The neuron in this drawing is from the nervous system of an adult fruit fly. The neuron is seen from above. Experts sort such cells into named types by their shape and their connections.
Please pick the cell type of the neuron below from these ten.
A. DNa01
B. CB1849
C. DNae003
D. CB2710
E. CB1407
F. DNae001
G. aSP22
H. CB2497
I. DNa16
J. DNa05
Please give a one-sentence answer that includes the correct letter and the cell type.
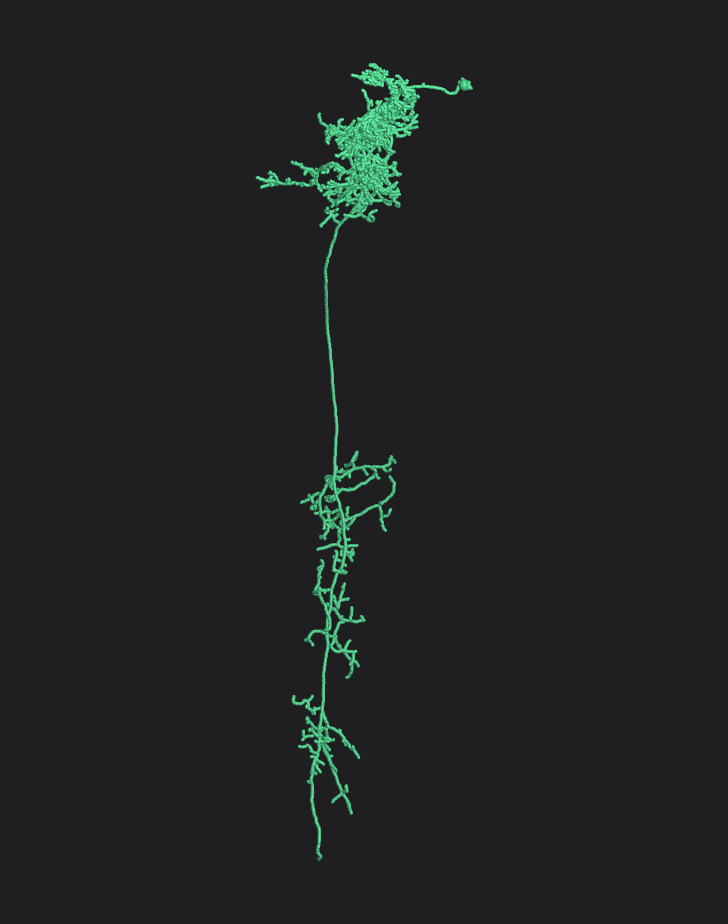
The cell type that the neuron has is aSP22, option G.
